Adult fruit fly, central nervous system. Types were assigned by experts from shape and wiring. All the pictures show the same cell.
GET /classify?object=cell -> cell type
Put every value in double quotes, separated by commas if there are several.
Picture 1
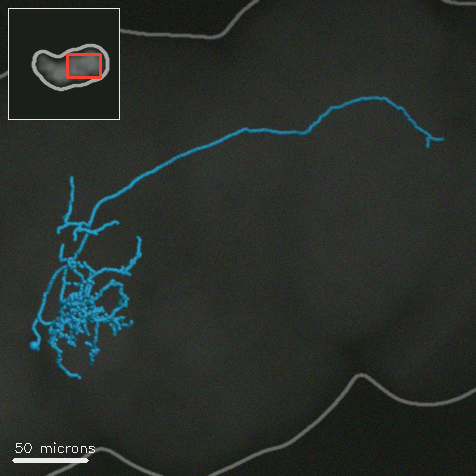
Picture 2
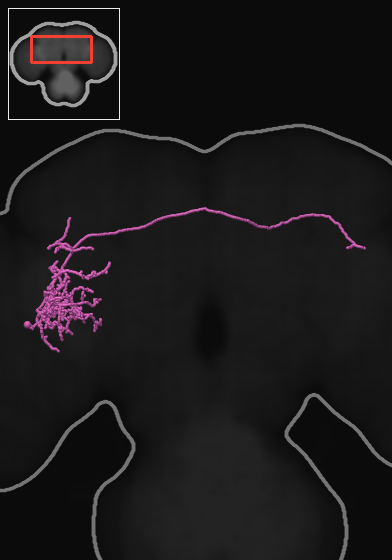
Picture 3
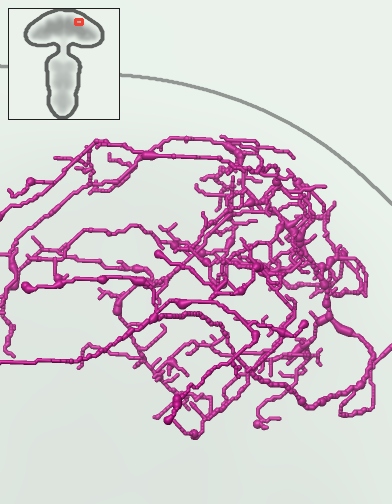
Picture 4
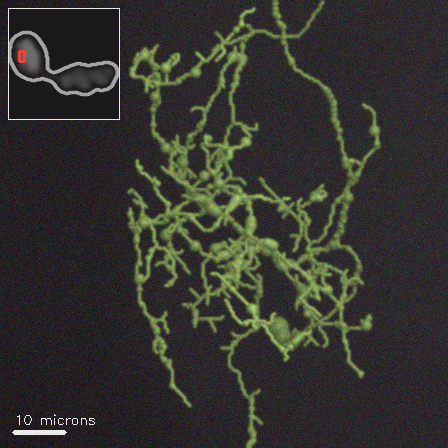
"AVLP115"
